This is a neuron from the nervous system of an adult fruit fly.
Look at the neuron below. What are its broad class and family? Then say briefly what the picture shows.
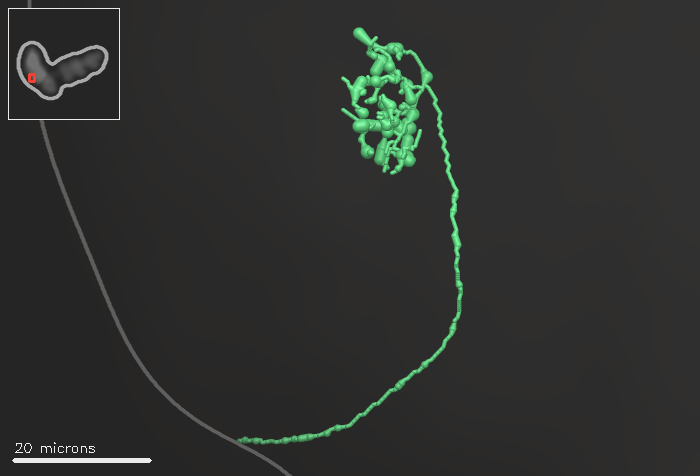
It is a sensory neuron entering the brain. Its family is called class olfactory. The drawing shows no cell body. By the scale bar it is about 60 microns tall in this view.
